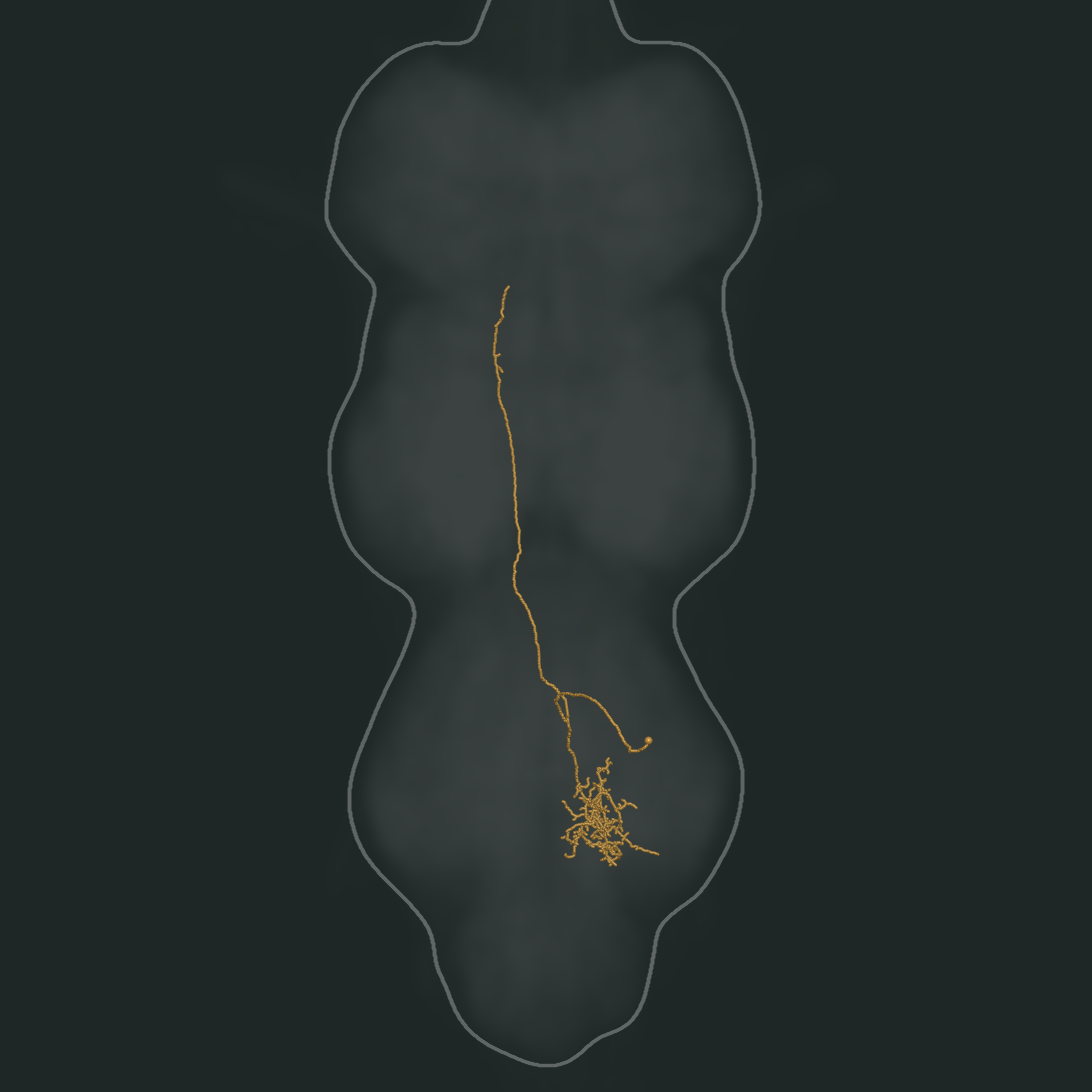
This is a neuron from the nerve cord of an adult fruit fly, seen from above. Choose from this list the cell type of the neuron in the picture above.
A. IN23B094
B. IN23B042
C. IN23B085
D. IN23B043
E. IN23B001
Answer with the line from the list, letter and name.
C. IN23B085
